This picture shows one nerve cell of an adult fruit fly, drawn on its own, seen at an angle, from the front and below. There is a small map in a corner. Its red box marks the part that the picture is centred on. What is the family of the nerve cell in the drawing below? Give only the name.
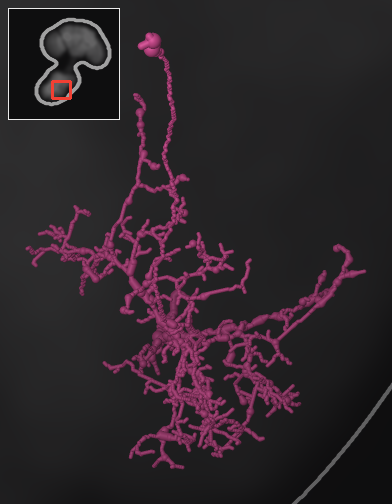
hemilineage 13B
